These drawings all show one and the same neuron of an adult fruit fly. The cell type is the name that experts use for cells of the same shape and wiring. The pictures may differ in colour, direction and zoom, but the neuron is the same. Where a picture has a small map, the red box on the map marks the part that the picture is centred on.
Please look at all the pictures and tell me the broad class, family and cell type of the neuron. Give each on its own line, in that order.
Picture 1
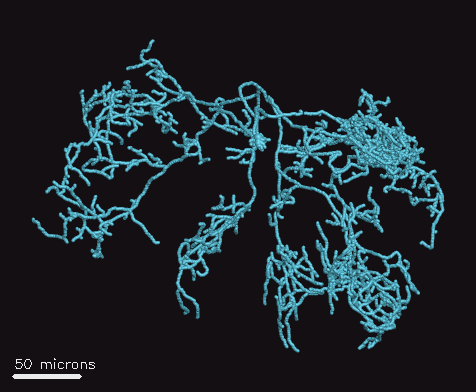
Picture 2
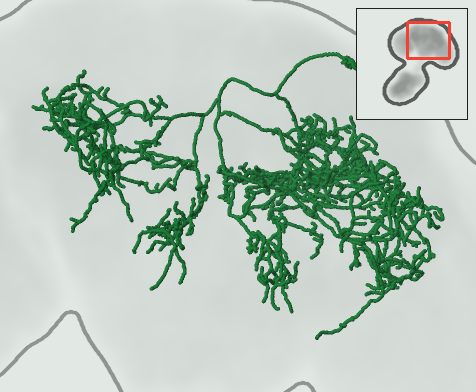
central-brain intrinsic neuron
OA
OA-ASM2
